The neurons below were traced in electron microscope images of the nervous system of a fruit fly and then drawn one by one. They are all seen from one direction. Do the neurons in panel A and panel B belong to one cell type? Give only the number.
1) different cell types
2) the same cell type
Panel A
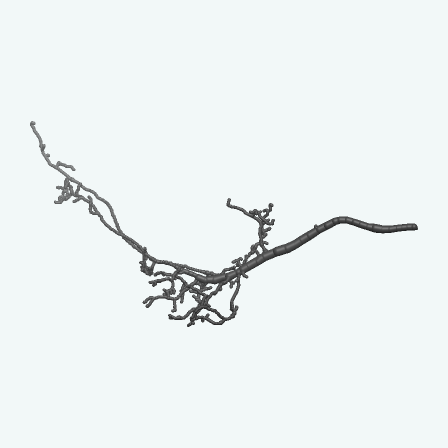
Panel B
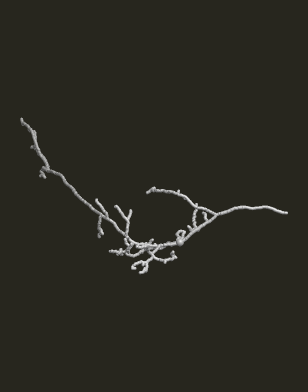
2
